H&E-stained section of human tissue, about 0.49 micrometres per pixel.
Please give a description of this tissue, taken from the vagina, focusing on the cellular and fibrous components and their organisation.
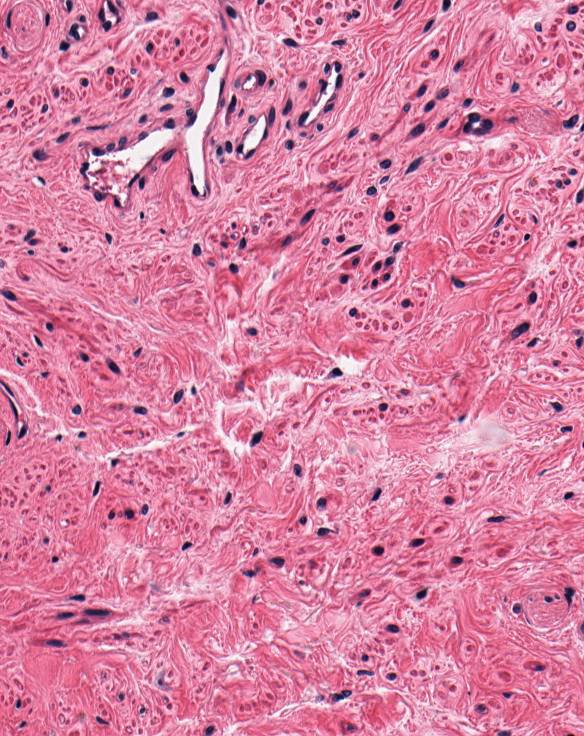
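Look first at the fibres: they are wavy, run in many directions and interlace rather than lying parallel in one orientation. Now move to the lower right edge, where a small round structure sits, built of concentric layers. Search the whole field and you will find no fat cells.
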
